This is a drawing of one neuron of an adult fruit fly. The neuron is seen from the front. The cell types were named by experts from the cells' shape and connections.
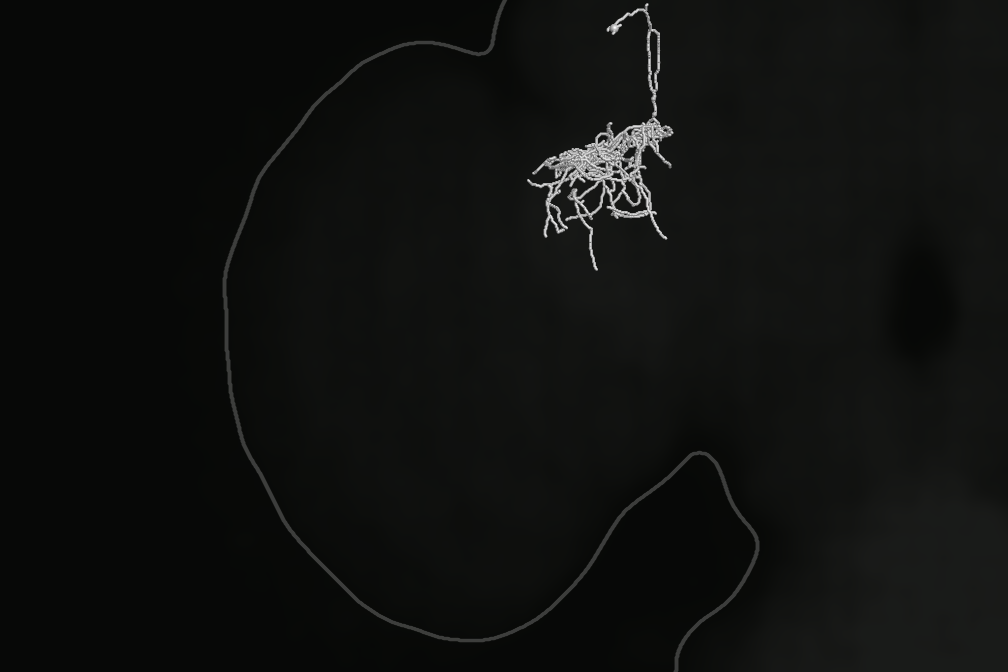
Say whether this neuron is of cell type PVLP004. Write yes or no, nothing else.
no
